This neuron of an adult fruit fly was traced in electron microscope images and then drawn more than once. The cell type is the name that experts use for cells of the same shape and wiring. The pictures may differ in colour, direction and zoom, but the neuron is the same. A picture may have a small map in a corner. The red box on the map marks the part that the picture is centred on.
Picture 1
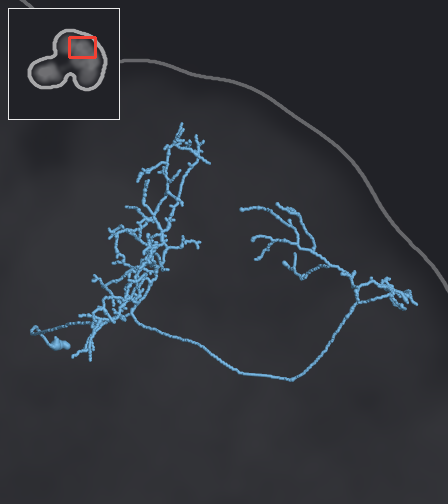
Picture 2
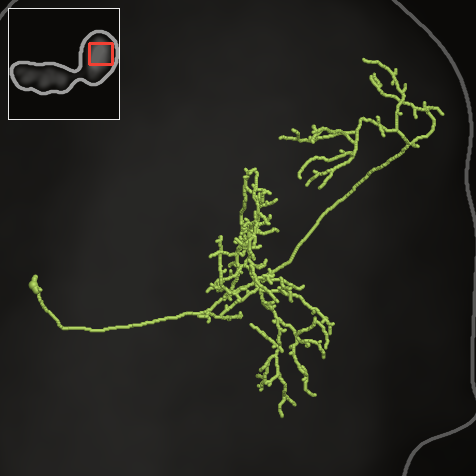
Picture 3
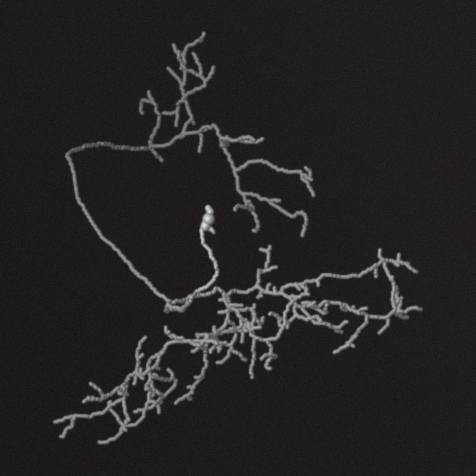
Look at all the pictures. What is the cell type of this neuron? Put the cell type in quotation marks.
"CB1795"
